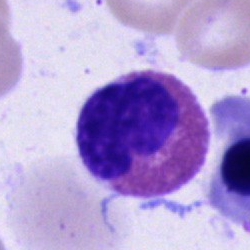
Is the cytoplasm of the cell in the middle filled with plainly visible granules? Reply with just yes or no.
Yes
